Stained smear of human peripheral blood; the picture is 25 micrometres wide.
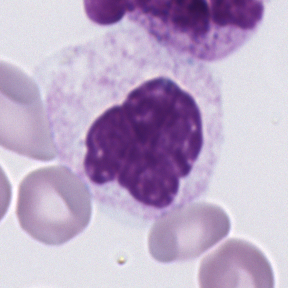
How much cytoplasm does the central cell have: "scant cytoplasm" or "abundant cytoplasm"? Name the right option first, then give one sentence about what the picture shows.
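Abundant cytoplasm. The cytoplasm is abundant and a pale greyish lilac.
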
